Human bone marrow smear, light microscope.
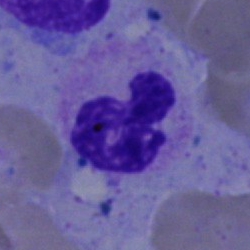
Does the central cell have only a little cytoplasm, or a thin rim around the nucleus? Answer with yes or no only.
No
